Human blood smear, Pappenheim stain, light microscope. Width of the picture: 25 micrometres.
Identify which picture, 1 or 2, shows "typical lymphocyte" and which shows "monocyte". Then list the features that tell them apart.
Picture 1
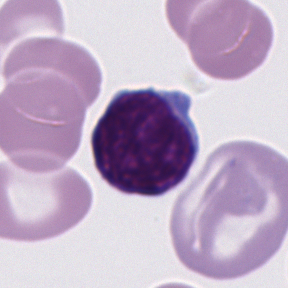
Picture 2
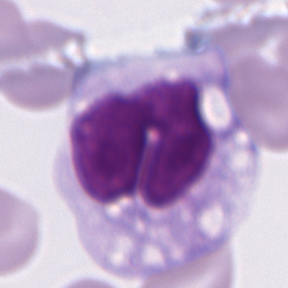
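The typical lymphocyte is in picture 1 and the monocyte in picture 2. Size stands out first: the lymphocyte's nucleus is about 9 micrometres across, while the monocyte's nucleus alone is about 13 by 11 micrometres.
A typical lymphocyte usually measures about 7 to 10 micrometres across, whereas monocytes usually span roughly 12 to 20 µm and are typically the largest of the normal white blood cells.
In the lymphocyte, cytoplasm shows only as a small pale blue crescent at the upper right, with no granules in it.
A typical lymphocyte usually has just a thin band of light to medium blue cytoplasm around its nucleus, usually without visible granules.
The monocyte has one larger round clear vacuole at the upper right beside the nucleus, and no distinct granules.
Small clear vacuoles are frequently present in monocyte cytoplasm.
The outlines differ too: roughly round for the lymphocyte, a rounded square with a slightly uneven border for the monocyte. Neither nucleus shows a nucleolus.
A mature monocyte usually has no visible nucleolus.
The lymphocyte stands clear of the red cells around it, whereas red cells press against the monocyte at its upper left and upper right.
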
